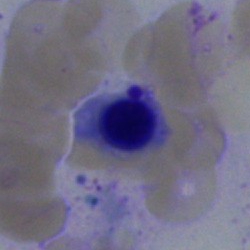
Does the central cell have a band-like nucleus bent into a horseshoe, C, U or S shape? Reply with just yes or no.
No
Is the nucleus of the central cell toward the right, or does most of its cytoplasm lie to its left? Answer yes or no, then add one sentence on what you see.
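Yes. The cytoplasm extends farther on the left side of the nucleus than on the right.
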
